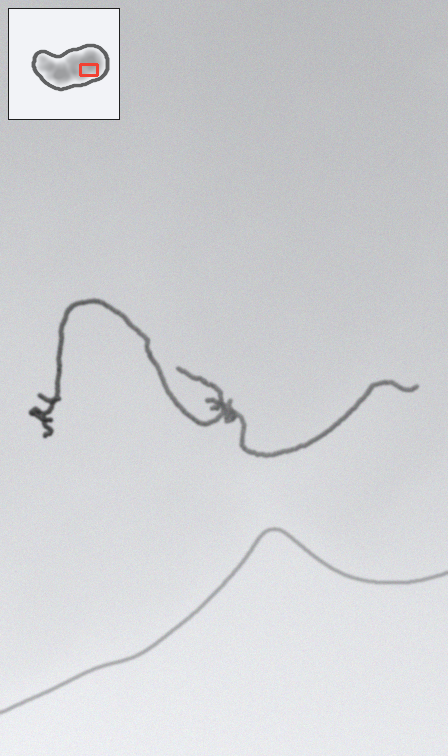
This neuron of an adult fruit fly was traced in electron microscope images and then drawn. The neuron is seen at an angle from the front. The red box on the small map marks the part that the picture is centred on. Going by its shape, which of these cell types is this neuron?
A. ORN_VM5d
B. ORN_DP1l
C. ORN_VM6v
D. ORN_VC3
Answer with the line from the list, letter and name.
D. ORN_VC3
